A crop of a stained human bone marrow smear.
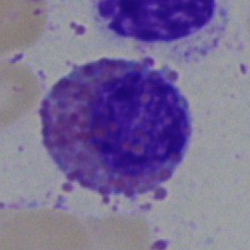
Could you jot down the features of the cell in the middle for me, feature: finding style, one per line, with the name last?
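Outline: round
Nucleus: dark purple, lying toward the right side
Granules: also over the nucleus, partly hiding its detail
Cytoplasm: pale bluish-grey between the granules
Identity: eosinophil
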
